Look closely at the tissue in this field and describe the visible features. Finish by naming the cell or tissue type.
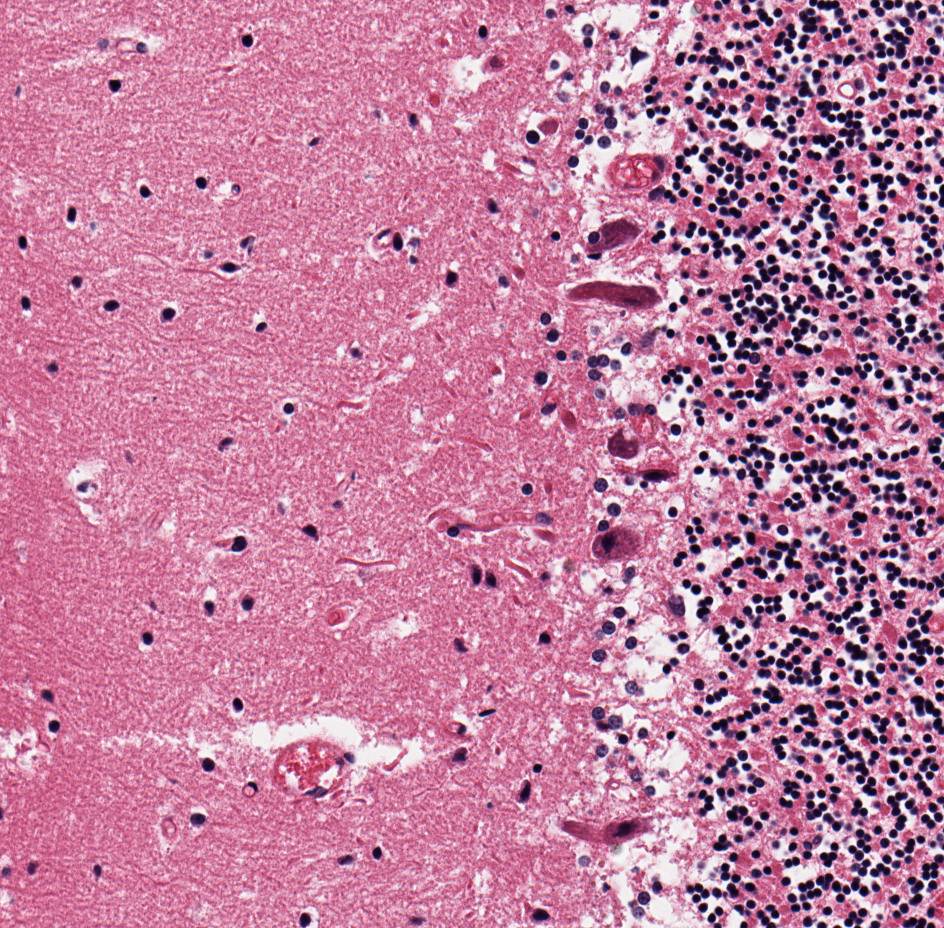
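Layout: the field divides into a pale pink, sparsely nucleated zone on the left and a zone crowded with small dark nuclei on the right. Right zone: small, round, dark-blue nuclei, packed, with scant visible cytoplasm. Left zone: finely fibrillary pink, only scattered small dark nuclei. Border: several large neurons, elongated and darkly stained. Tissue: cerebellum.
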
